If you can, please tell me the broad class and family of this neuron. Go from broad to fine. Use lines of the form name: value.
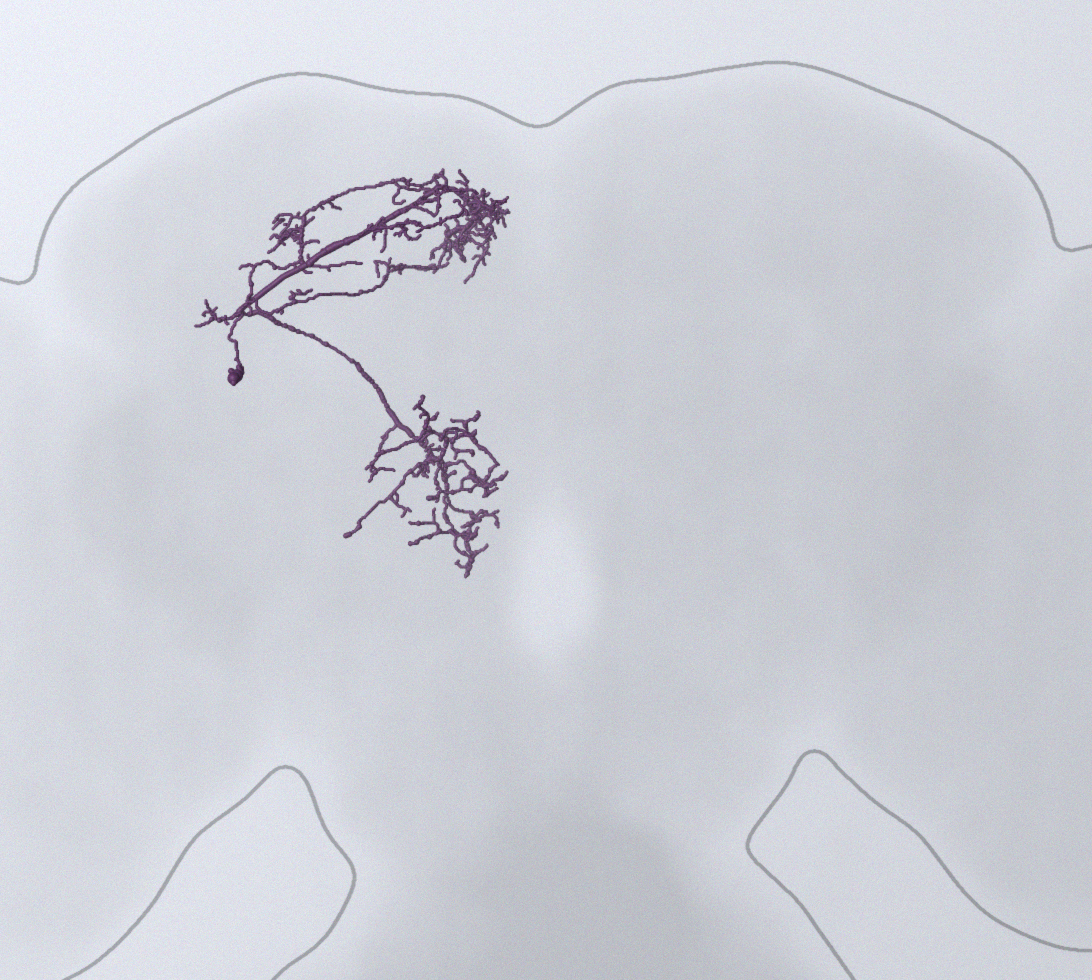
broad class: central-brain intrinsic neuron
family: hemilineage AOTUv3_dorsal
